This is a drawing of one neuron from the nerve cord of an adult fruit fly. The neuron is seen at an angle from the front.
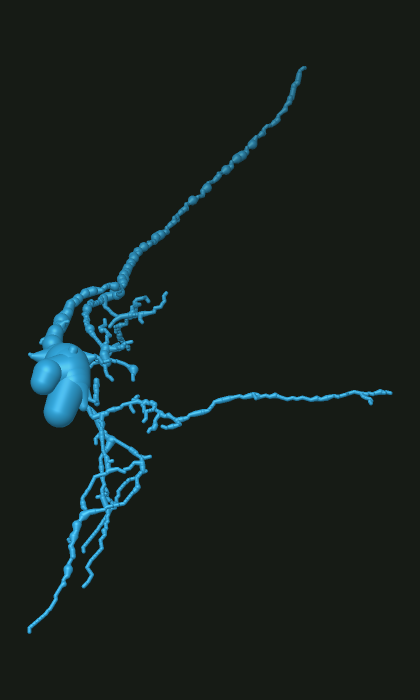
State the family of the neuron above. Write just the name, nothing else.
MNad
